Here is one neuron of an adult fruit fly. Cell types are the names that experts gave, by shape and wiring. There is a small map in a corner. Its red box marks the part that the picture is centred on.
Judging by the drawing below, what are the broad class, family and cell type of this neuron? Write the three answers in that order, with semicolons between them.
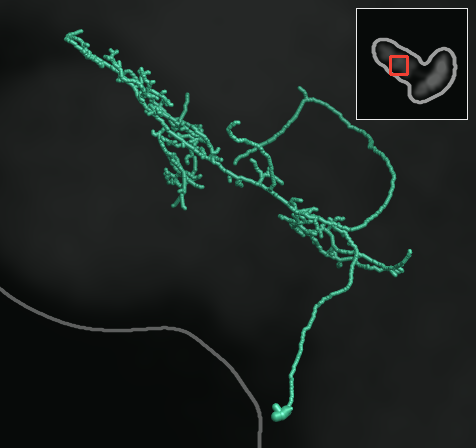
nerve-cord intrinsic neuron; hemilineage 12A; IN12A050_b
